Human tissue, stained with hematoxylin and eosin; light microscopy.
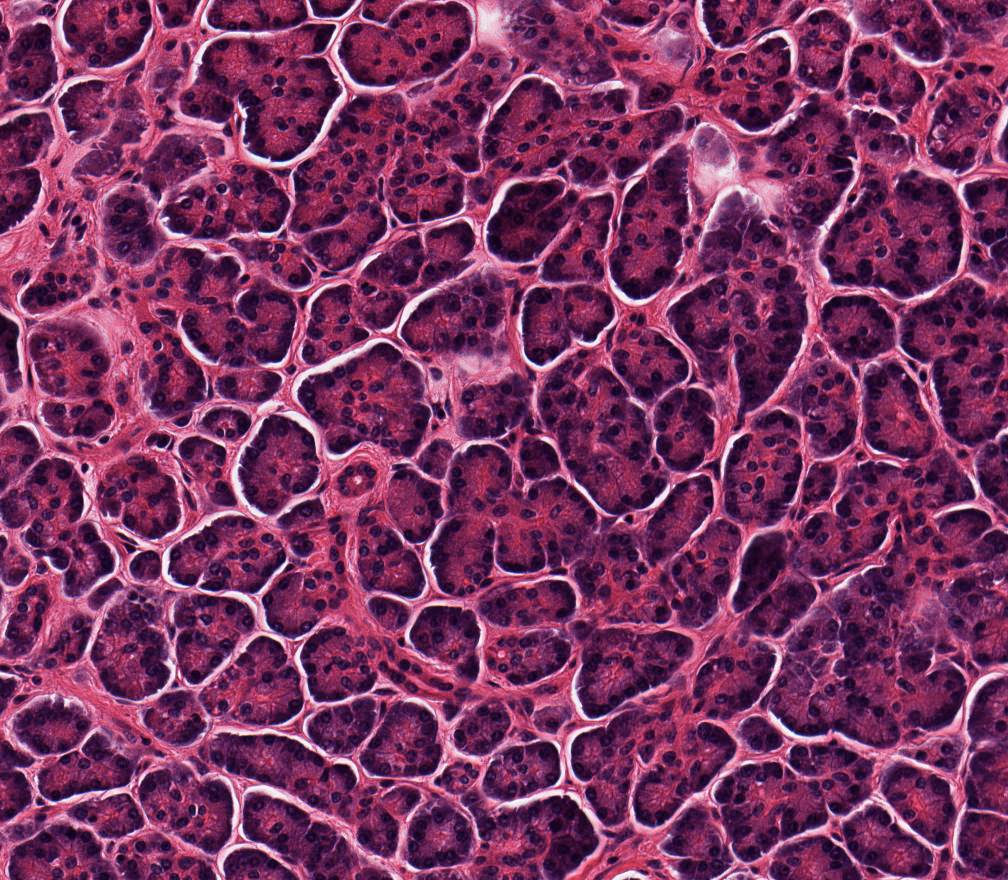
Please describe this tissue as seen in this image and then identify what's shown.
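First, closely packed, rounded acini fill the whole field without large open spaces between them. Next, pyramidal acinar cells radiate around each acinar centre. Their nuclei are round, dark and set toward the base; their cytoplasm is deeply purple-red and finely granular. Finally, this is pancreas.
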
